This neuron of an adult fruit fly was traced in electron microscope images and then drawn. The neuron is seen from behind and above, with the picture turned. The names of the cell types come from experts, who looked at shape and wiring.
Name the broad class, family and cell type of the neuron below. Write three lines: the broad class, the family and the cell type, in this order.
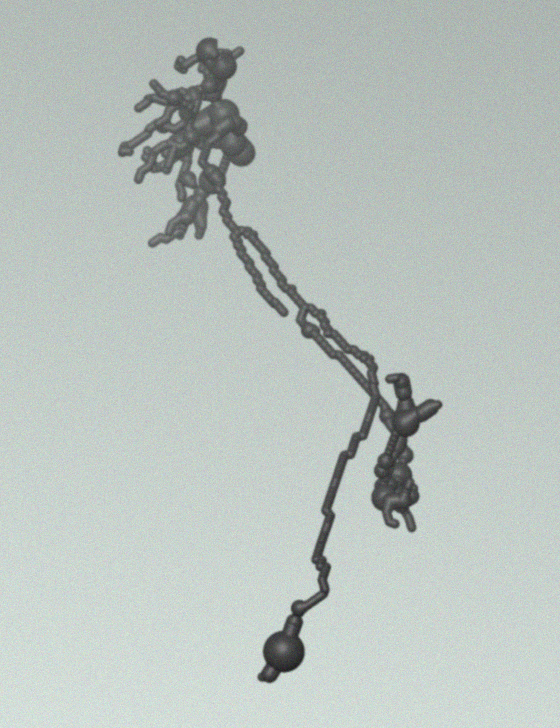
optic-lobe intrinsic neuron
T
T4a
